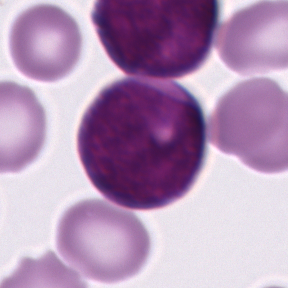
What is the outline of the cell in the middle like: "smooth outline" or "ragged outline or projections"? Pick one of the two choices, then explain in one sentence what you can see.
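Smooth outline. The cell is round with a smooth outline.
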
